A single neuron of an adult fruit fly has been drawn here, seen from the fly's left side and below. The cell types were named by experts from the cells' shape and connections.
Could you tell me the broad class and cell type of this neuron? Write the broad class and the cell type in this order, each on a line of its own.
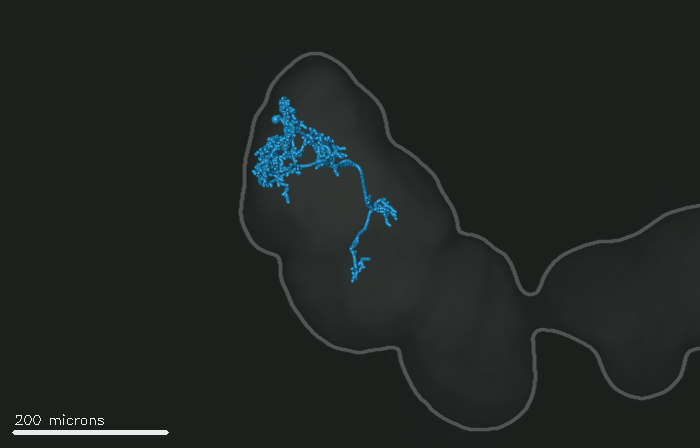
central-brain intrinsic neuron
CB1017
